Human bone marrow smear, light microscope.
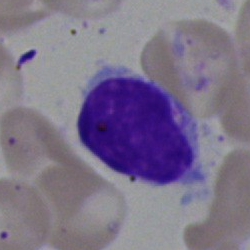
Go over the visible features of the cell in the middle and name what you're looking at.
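First, the nucleus fills most of the cell. Second, its chromatin is deep purple and fairly evenly spread, without coarse dark clumps. Third, no granules are seen in the cytoplasm. Finally, the outline is irregular, with frayed wisps of cytoplasm at its edge. The cell is a lymphocyte.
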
